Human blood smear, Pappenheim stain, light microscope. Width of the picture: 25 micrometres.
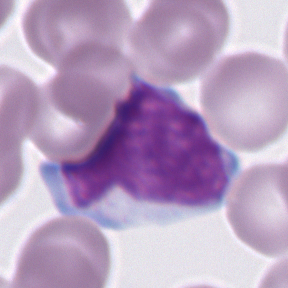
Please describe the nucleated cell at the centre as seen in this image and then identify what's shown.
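Angular, irregular outline, not round. Nucleus also irregular and angular in outline. Cytoplasm deeper blue at outer edge than beside nucleus; no granules seen. Cell: typical lymphocyte.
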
